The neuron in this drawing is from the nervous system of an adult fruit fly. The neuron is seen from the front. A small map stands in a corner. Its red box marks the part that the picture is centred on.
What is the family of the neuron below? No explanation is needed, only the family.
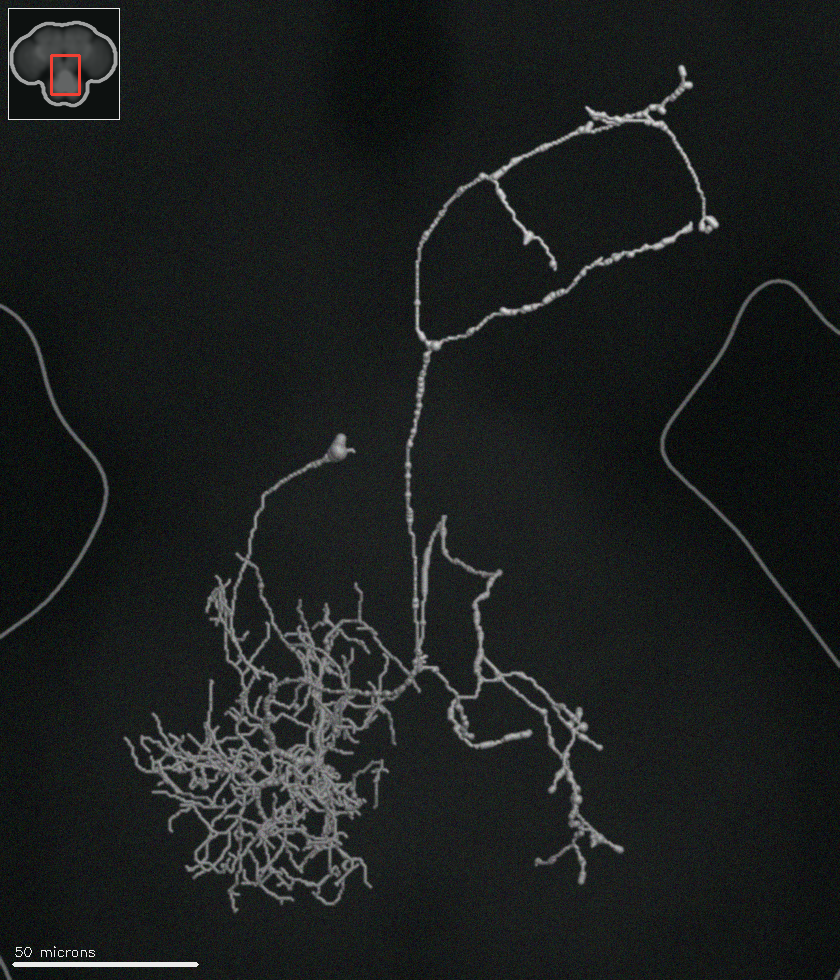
hemilineage 18B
